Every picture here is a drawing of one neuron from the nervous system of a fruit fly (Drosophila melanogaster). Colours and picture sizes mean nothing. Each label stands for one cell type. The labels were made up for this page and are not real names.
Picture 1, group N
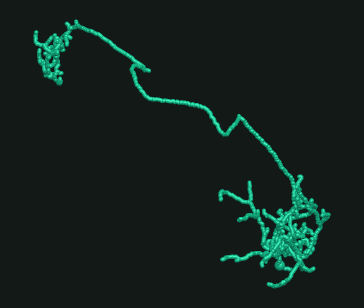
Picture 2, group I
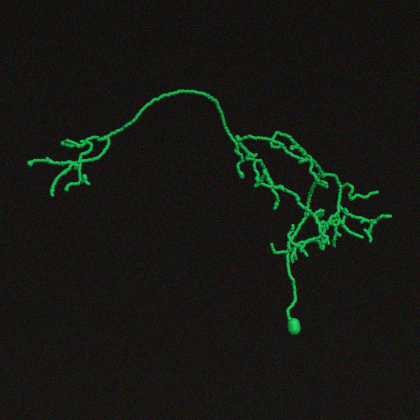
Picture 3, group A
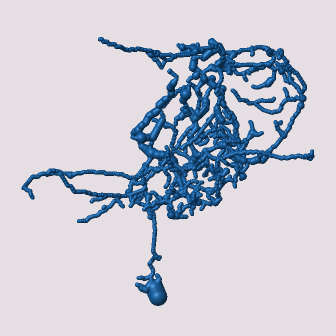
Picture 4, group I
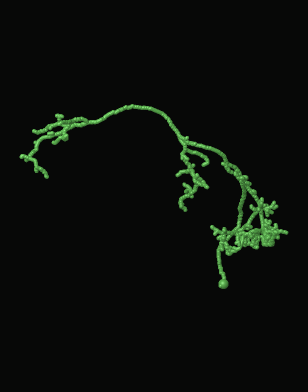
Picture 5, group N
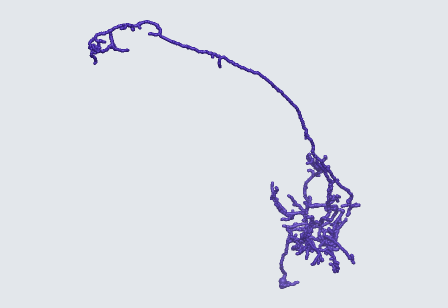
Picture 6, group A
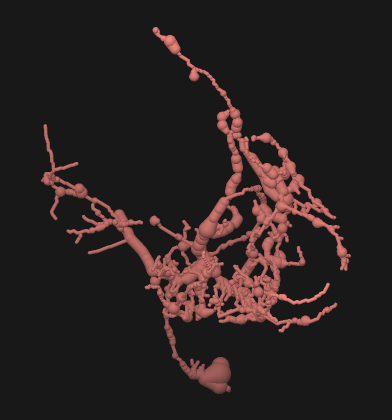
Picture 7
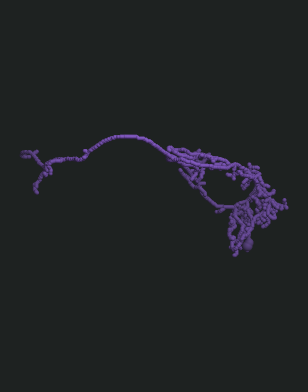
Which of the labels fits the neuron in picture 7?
group I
